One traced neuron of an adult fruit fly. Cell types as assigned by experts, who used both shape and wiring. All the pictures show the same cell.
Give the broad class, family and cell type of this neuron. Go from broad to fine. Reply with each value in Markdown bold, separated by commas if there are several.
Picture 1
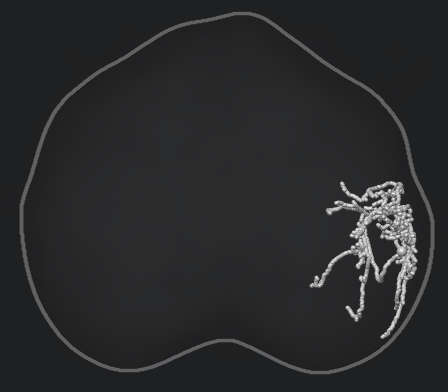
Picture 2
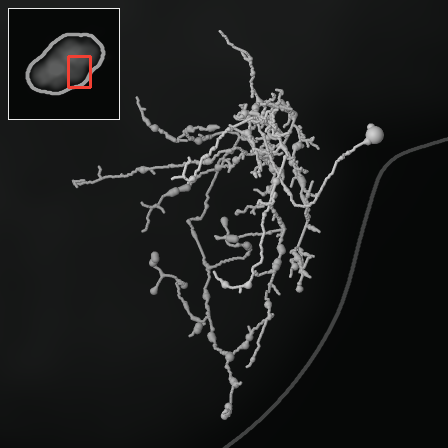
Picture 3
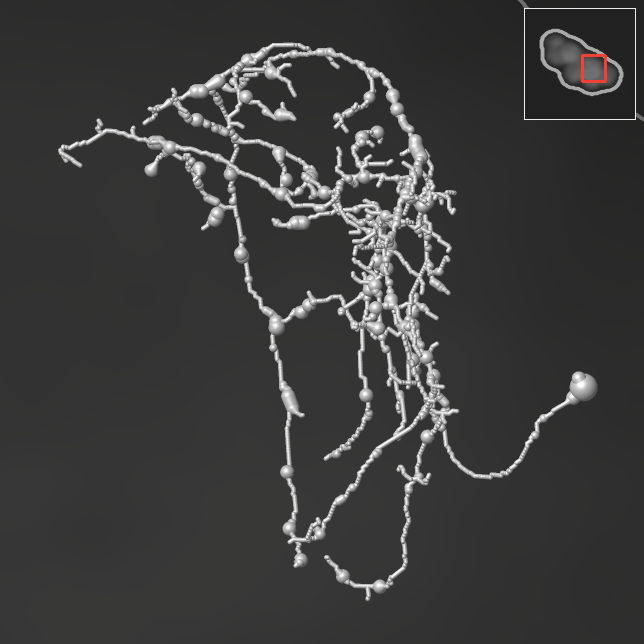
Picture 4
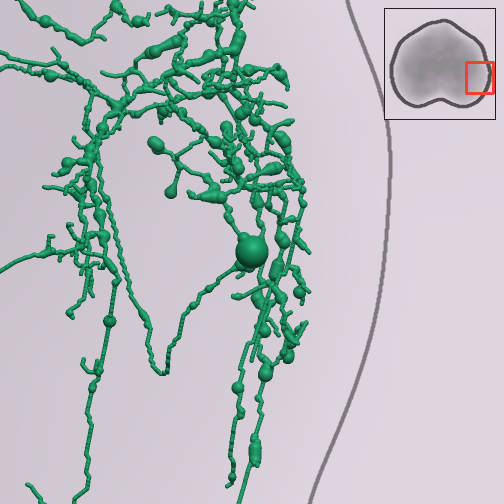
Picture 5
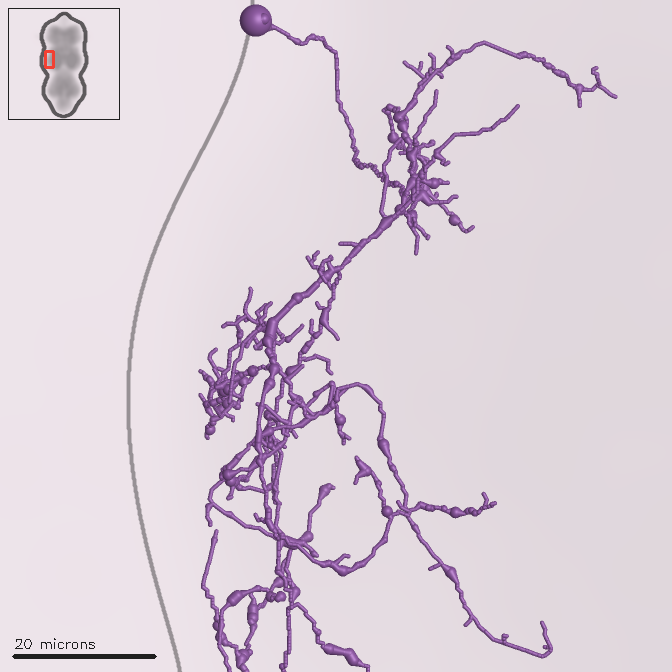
**nerve-cord intrinsic neuron**, **hemilineage 08A**, **IN08A026**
